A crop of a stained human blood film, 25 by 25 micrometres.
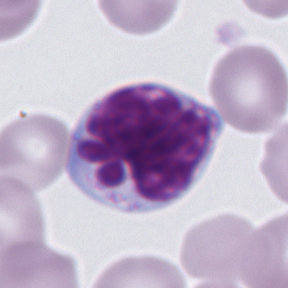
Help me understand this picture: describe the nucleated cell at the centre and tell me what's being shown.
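The cell has a smooth oval outline, about 14 by 11 micrometres. Its nucleus, about 12 by 10 micrometres, fills about 70% of the cell's area; the chromatin is dense and dark purple with a few paler streaks and spots. The pale greyish-blue cytoplasm, widest below and to the left of the nucleus, holds a few fine reddish-purple granules below the nucleus. This is a large granular lymphocyte.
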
